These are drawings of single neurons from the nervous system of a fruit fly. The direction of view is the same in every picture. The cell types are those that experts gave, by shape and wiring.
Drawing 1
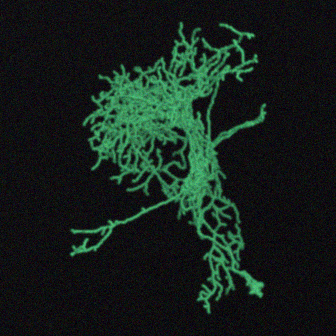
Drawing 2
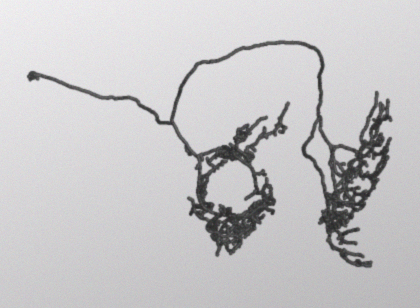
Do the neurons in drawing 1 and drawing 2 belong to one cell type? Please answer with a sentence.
They are of different cell types.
